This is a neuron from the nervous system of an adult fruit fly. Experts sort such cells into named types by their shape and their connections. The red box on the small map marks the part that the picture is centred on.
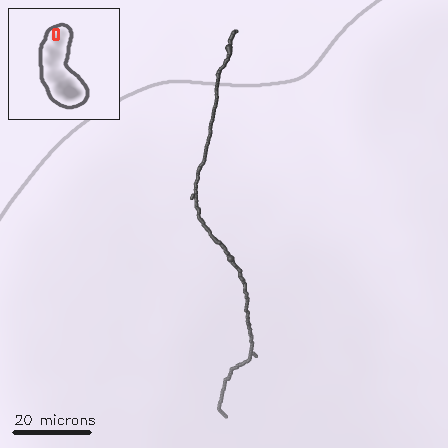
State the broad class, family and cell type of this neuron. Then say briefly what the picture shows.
Its broad class is sensory neuron entering the nerve cord. Its family is called class mechanosensory tactile. The cell type is SNta37. No cell body is drawn. From top to bottom in the picture it spans about 100 microns. There are a dozen or fewer branch ends.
